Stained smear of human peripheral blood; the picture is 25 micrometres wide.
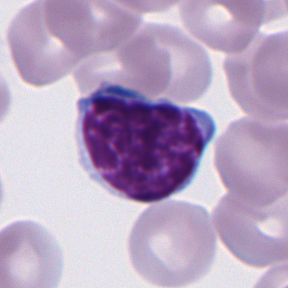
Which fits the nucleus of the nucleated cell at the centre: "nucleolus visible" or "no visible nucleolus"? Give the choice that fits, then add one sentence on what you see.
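No visible nucleolus. No nucleoli can be seen in the nucleus.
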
